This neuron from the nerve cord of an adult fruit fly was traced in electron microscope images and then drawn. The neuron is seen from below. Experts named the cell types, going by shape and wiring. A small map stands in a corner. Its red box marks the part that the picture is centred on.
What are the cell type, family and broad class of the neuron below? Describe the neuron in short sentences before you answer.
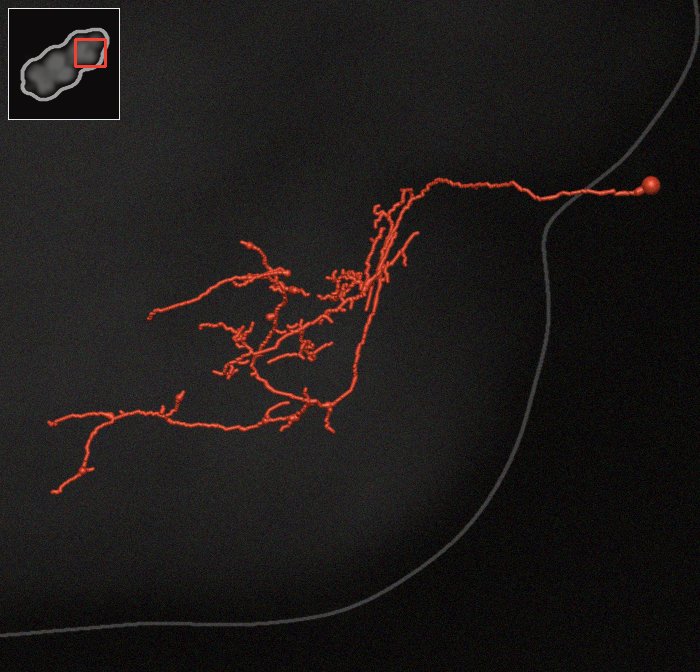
The picture shows dozens of branch ends. As drawn here it is wider than it is tall. It is of cell type IN01B084. Its family is hemilineage 01B. Its broad class is nerve-cord intrinsic neuron.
